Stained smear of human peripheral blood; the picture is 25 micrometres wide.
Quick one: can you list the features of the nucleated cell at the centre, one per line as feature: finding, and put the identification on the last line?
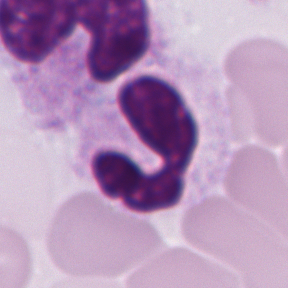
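Chromatin: dark purple, densely clumped
Cytoplasm: plentiful, pale pinkish-lilac
Granules: fine, small, lilac, scattered evenly through the cytoplasm
Border: faint, irregular, fading into the background
Name: segmented neutrophil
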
